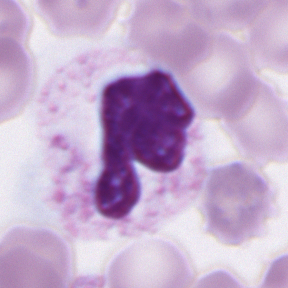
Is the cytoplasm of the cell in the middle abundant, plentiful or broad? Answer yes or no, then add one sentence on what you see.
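Yes. The cytoplasm is abundant and almost colourless.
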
